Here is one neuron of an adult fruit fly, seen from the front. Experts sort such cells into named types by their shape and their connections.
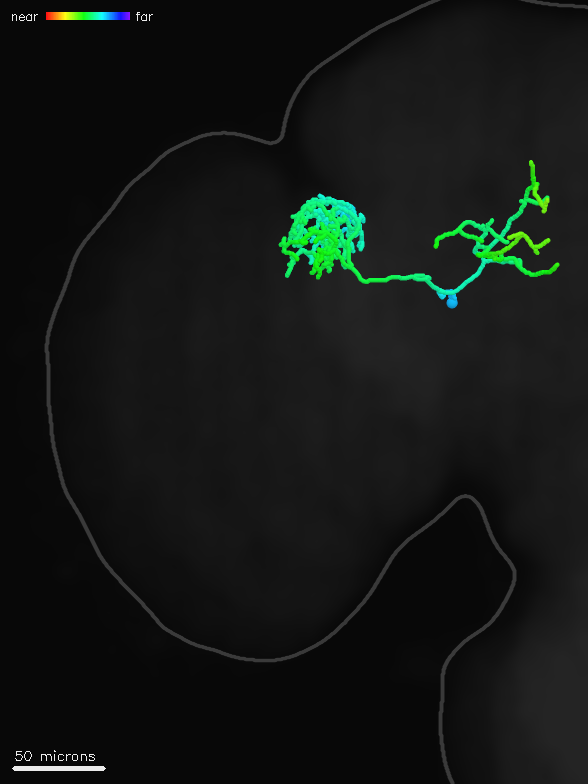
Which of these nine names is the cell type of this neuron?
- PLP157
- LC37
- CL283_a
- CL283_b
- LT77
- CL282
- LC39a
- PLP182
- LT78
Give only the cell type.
LC39a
